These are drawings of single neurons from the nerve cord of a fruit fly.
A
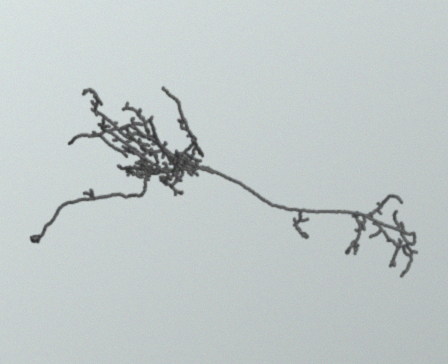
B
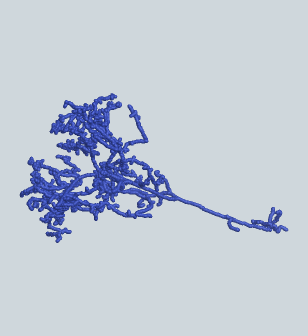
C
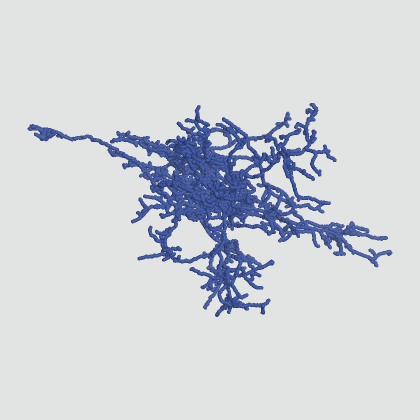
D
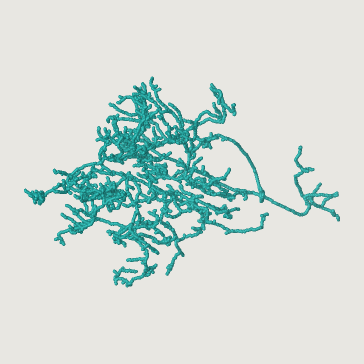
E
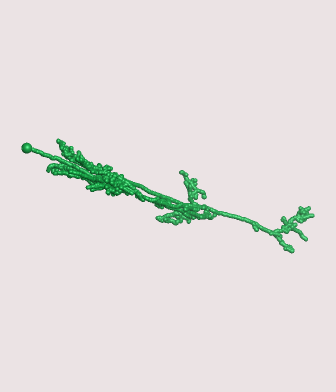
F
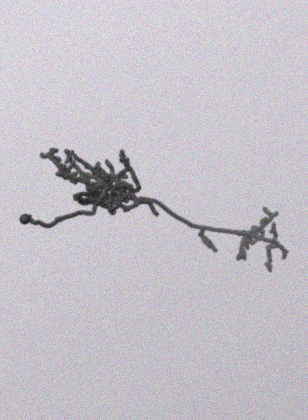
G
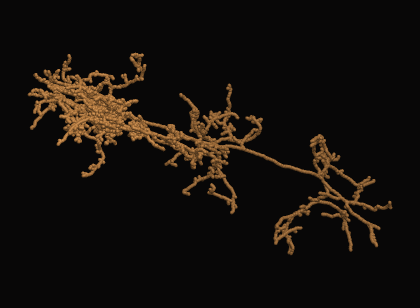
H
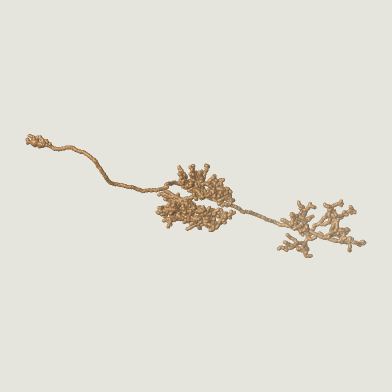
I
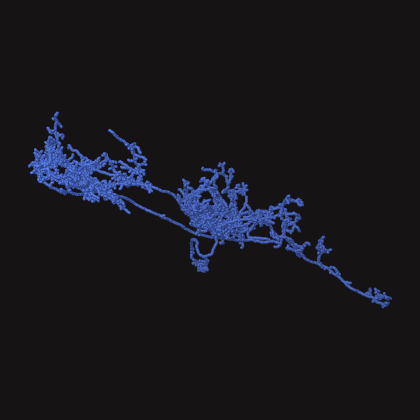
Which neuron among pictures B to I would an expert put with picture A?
F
